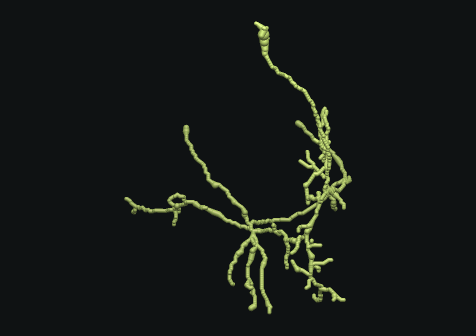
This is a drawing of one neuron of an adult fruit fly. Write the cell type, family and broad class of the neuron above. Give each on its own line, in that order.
IN20A.22A077
hemilineage 20A.22A
nerve-cord intrinsic neuron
